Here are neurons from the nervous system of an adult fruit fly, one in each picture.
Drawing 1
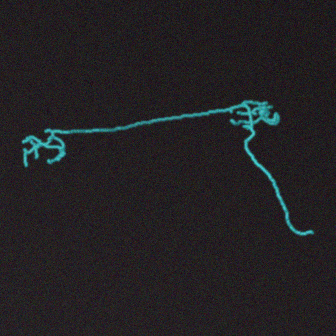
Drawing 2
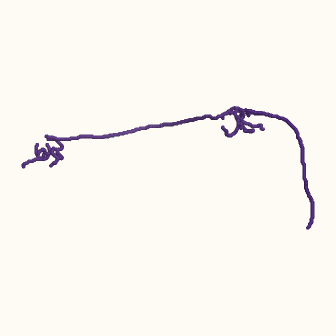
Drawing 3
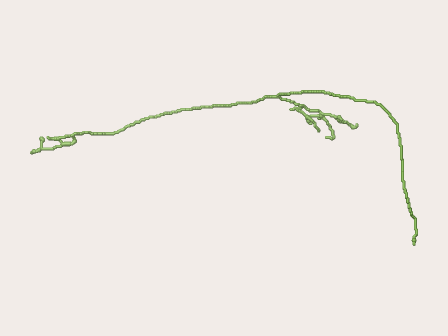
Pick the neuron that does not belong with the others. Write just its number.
3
